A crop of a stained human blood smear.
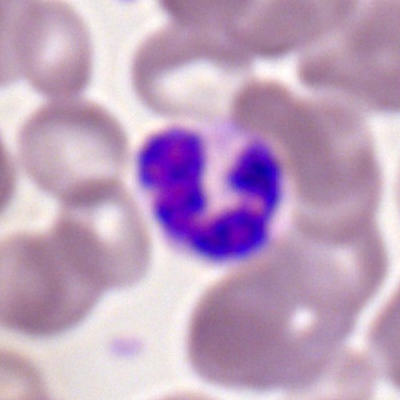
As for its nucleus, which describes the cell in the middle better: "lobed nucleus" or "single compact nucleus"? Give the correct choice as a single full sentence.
The nucleus of this cell is divided into two or more lobes.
